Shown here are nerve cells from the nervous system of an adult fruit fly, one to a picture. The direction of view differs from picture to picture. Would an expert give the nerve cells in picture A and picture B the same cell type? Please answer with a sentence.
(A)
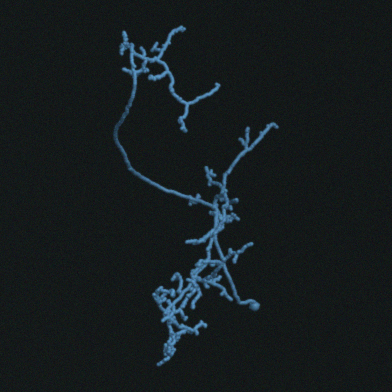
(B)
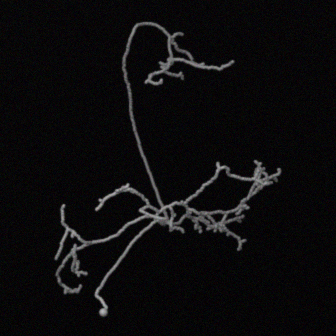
They are of different cell types.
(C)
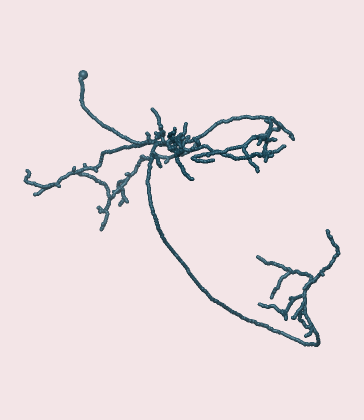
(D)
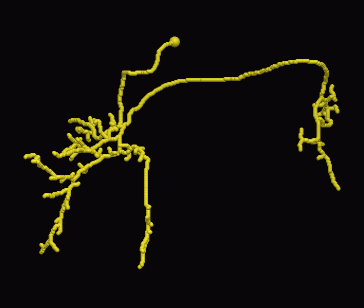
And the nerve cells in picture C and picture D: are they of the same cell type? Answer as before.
They are of different cell types.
